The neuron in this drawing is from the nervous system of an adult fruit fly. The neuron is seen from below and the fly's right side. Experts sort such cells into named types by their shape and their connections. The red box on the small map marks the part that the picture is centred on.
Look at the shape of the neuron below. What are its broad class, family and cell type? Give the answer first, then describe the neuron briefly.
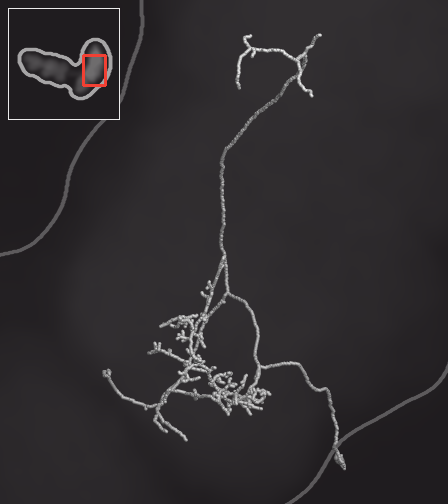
Its broad class is central-brain intrinsic neuron. Its family is hemilineage ALl1_ventral. Its cell type is CB3581. It lies in the brain. As drawn here it is taller than it is wide.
